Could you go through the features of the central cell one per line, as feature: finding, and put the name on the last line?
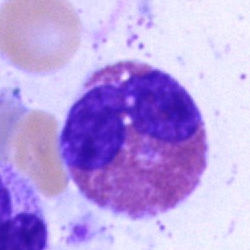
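Lobes: two, sitting in the upper half of the cell
Nuclear chromatin: dense and dark purple
Granules: pinkish, filling the cytoplasm
Cell outline: round, smooth
Identification: eosinophil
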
